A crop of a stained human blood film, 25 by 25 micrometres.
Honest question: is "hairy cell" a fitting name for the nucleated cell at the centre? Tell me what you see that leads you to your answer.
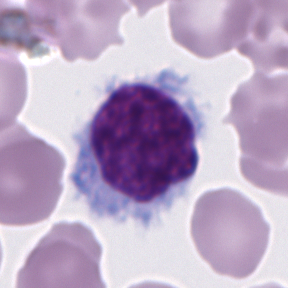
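The nucleus, about 10 micrometres across, is round in outline, and that counts against monocyte.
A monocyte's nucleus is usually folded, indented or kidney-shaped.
It fills about 60% of the cell's area, with the pale blue cytoplasm broadest on its lower-left side, and this share of cytoplasm goes with hairy cell.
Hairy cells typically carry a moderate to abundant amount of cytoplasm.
The chromatin is dark purple and dense, and no nucleoli can be seen, a feature that fits both names.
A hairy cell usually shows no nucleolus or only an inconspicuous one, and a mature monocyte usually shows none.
The cytoplasm has no distinct granules and no vacuoles. The cell measures about 14 by 11 micrometres, about 1.75 times as wide as a red cell lying whole in the picture. On balance the name hairy cell fits this cell, and monocyte does not.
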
